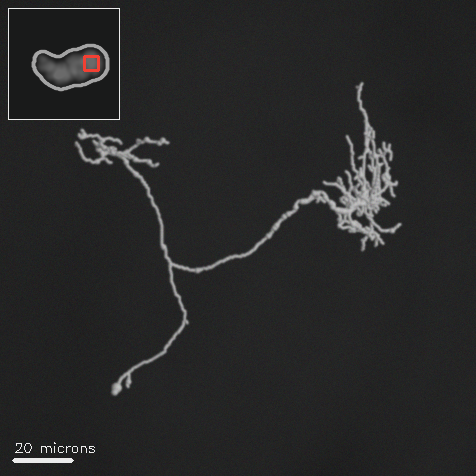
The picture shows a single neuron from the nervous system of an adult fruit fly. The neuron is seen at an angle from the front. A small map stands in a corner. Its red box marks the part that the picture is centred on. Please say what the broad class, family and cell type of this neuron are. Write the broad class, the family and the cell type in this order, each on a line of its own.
visual projection neuron
LC
LC13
